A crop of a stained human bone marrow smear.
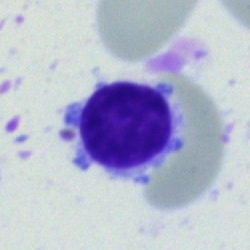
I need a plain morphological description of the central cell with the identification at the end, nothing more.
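The chromatin is dense and stains deep purple throughout. Only a scant rim of pale blue cytoplasm is present, and no purple granules are seen in it. Many small, irregular blue blebs stud the cell edge all the way around. The central cell is a lymphocyte.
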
